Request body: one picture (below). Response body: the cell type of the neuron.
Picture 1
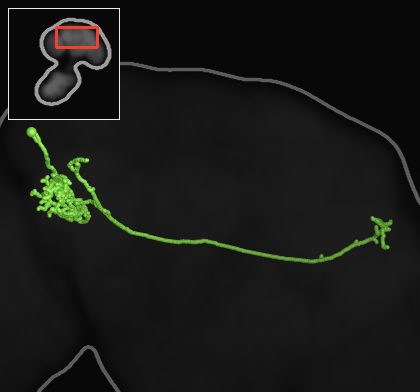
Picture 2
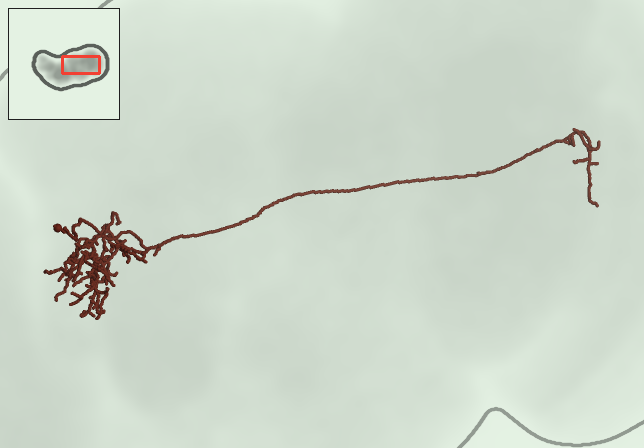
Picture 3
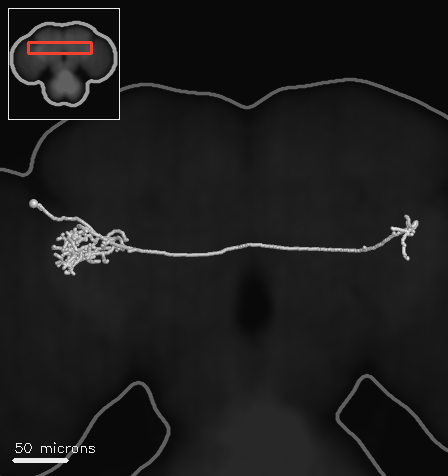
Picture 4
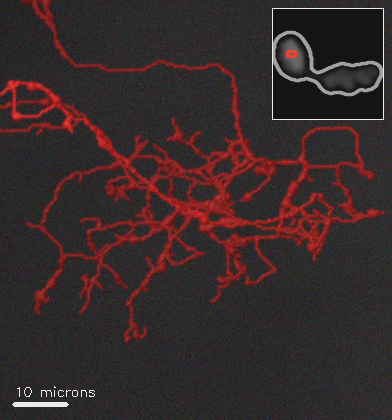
PVLP049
